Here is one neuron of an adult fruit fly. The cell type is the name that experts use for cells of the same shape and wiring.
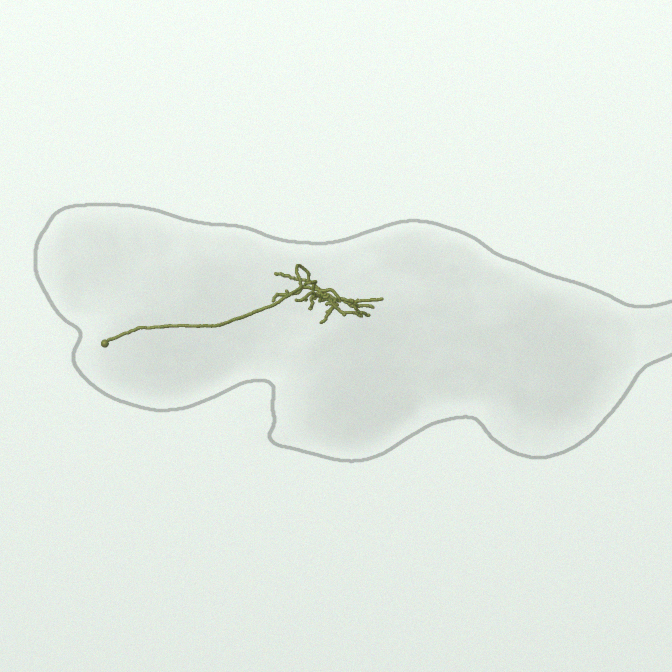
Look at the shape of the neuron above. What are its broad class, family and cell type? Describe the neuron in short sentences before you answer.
The cell body can be seen on the left of the picture. In this view it is more than twice as wide as it is tall. This is a nerve-cord intrinsic neuron. Its family is hemilineage 06A. It is of cell type IN06A135.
